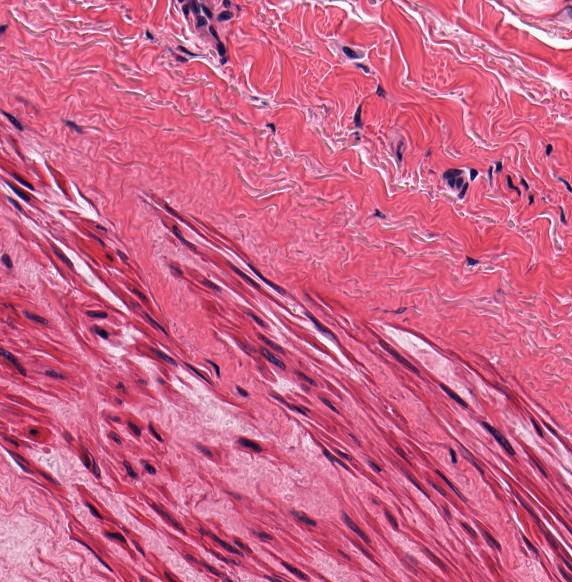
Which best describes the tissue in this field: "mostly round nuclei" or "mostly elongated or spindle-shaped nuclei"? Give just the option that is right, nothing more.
Mostly elongated or spindle-shaped nuclei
